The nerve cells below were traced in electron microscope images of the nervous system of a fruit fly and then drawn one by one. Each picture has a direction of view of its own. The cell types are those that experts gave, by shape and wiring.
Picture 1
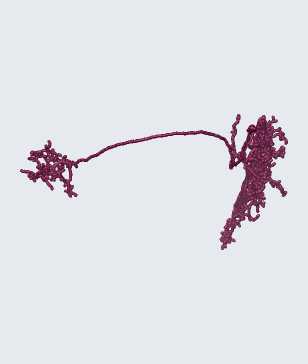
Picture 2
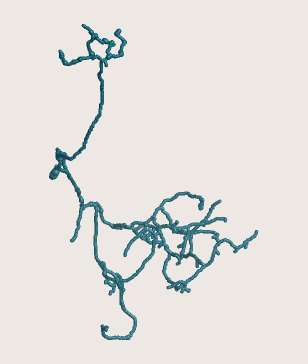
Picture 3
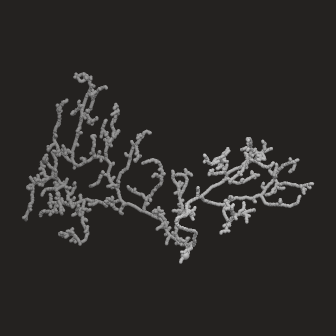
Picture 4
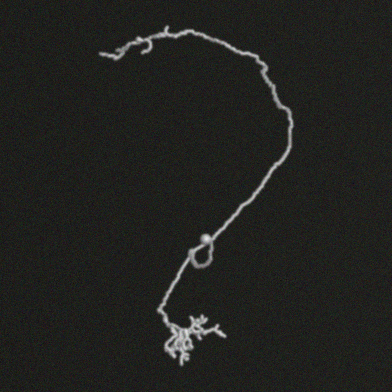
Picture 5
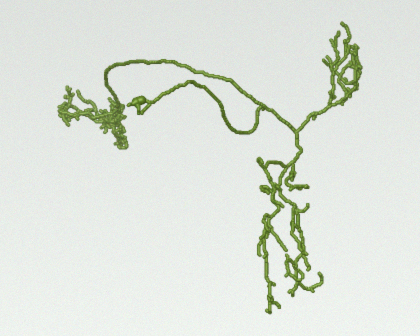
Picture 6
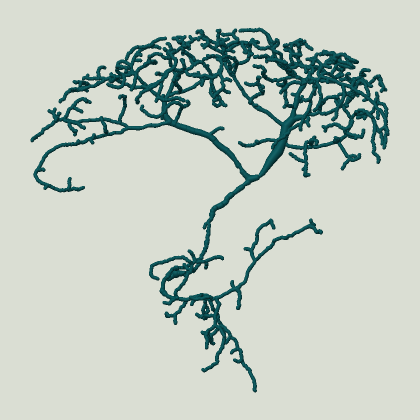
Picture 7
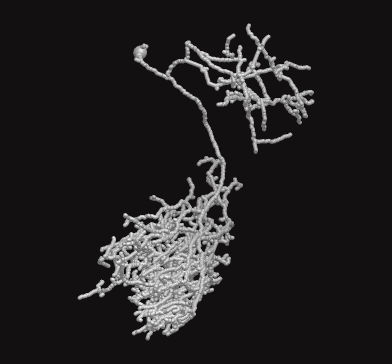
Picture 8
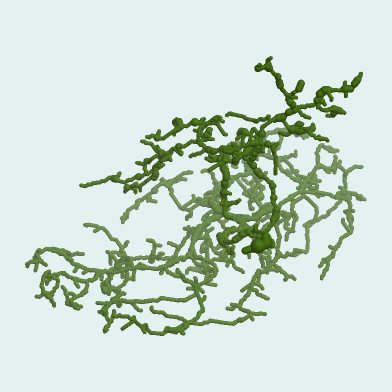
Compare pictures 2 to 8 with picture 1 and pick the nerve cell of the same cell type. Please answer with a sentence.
The nerve cell in picture 5 is of the same cell type.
